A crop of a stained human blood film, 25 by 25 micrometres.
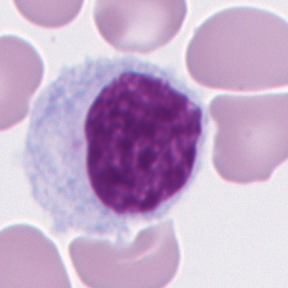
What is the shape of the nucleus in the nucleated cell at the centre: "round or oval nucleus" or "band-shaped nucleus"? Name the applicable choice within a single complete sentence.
Within this cell, the nucleus is a compact round or oval mass.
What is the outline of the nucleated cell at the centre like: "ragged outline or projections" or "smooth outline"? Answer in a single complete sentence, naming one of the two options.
Ragged or frayed parts, or projections, blebs or tags, break the cell's edge.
